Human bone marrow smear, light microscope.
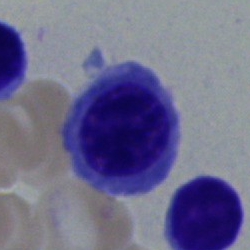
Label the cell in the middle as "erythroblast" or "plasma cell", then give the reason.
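Erythroblast. Cytoplasm: narrow medium-blue rim around the nucleus.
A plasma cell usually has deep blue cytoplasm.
This rim is medium blue, not deep blue. Chromatin very dark purple-blue. Outline roughly round, edge slightly uneven. No vacuoles in the cytoplasm.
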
